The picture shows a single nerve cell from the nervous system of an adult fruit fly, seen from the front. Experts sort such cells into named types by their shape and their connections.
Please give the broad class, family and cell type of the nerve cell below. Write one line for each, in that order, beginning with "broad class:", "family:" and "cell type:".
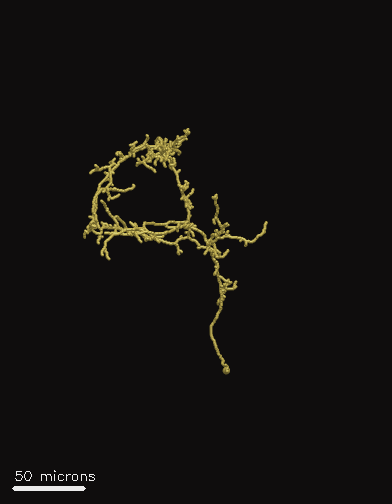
broad class: nerve-cord intrinsic neuron
family: hemilineage 06B
cell type: IN06B043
